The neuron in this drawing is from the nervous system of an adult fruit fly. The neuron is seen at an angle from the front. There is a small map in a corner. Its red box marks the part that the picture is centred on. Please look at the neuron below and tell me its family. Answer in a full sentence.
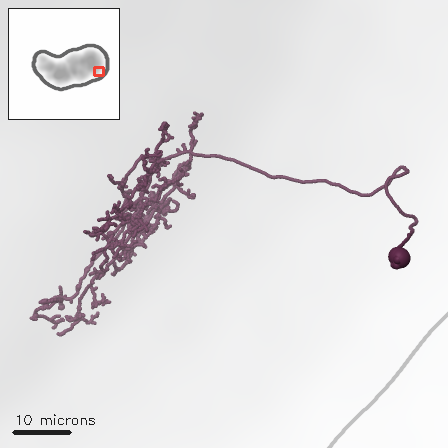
The family is Cm.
